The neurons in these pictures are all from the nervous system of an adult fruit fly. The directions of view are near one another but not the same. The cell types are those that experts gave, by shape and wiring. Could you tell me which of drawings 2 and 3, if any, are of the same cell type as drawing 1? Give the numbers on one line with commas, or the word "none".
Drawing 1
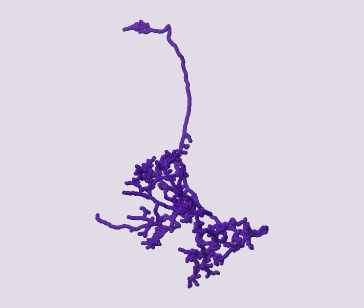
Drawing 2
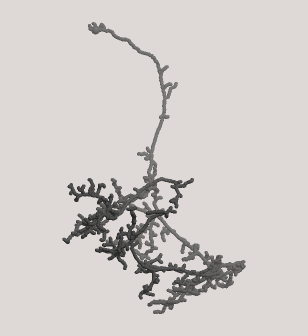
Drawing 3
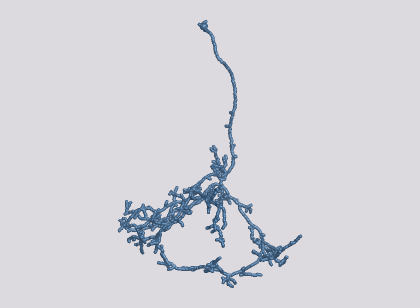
none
